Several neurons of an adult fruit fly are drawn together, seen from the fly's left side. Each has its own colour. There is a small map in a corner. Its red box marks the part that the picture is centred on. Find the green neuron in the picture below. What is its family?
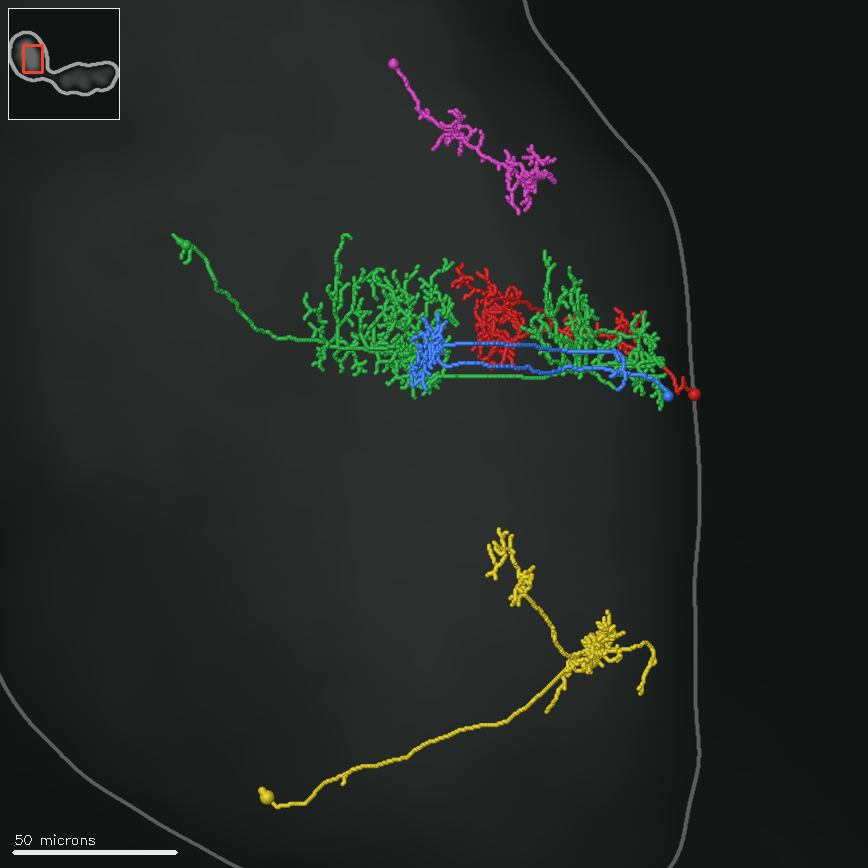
TmY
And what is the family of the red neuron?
Y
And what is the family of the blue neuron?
T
